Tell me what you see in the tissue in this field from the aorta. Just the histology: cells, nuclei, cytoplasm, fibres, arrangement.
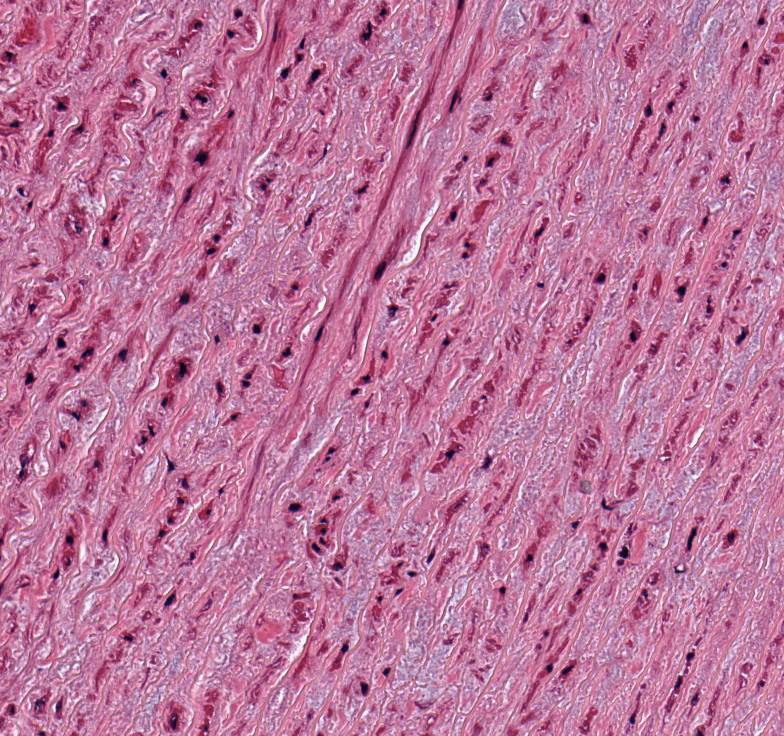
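Look at the pink fibres: they run parallel across the whole field, from lower left to upper right, and each is wavy along its length. Many nuclei are elongated in line with them. Between the fibres sit patches of pale blue-grey granular material.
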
